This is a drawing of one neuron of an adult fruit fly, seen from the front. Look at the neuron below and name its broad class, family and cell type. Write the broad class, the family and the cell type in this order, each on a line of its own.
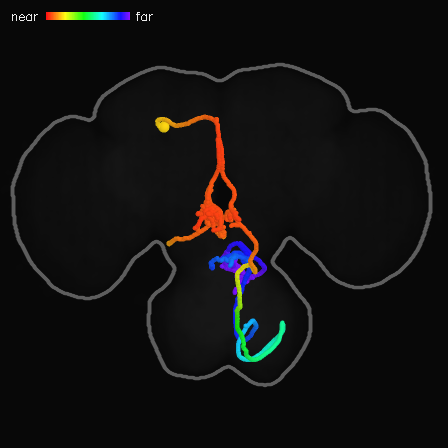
descending neuron
hemilineage SMPpv2_dorsal
DNp58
